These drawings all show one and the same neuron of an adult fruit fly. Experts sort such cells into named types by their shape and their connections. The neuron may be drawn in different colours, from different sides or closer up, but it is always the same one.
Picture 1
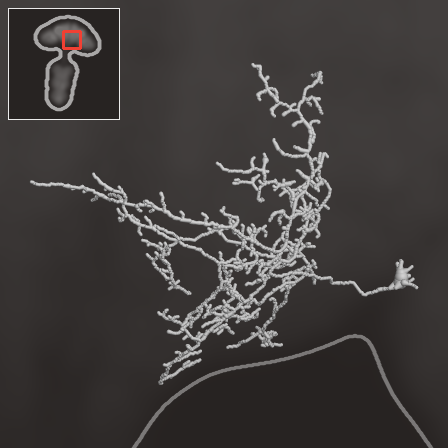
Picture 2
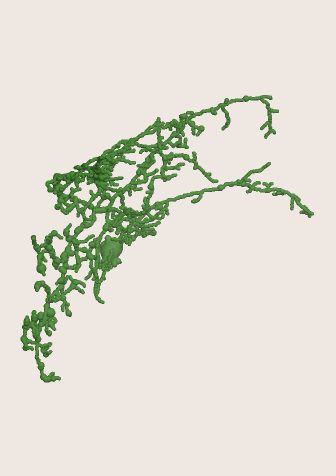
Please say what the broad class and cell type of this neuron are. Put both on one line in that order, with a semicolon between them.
central-brain intrinsic neuron; GNG292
